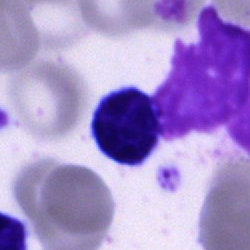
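Lymphocyte, central cell, stained bone marrow smear. Outline round and smooth. Almost no cytoplasm visible around the nucleus. Chromatin dense, dark, coarsely clumped. No granules visible.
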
